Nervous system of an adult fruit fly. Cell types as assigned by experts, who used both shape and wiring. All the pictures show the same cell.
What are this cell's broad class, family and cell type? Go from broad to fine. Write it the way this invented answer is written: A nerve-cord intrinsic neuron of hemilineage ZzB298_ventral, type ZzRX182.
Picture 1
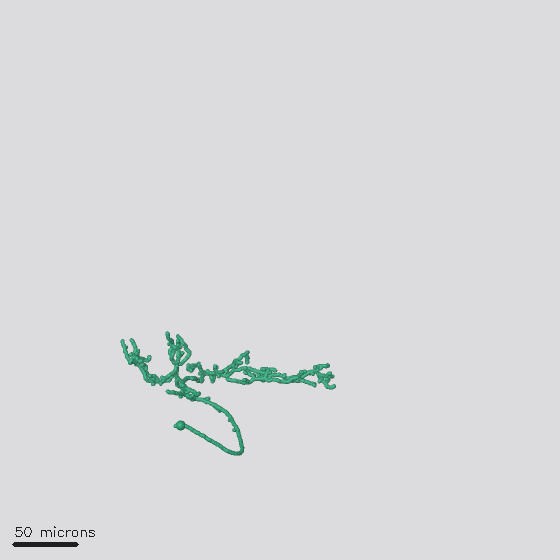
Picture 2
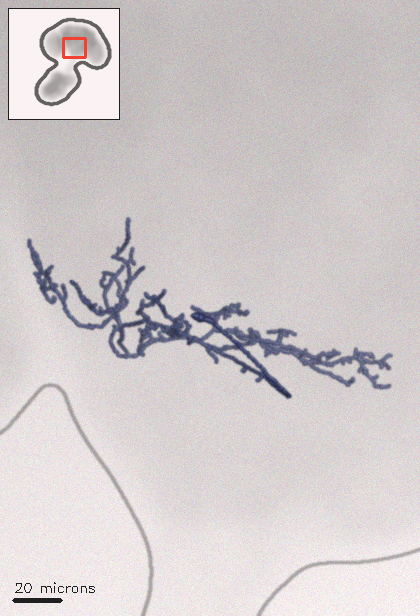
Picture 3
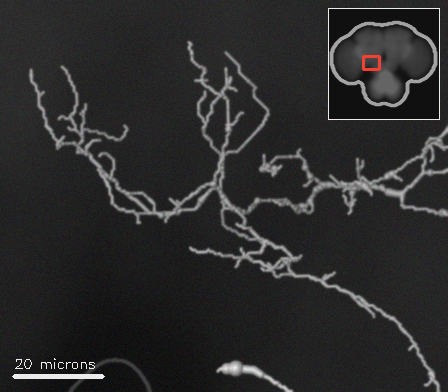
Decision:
A central-brain intrinsic neuron of hemilineage MD3, type AMMC020.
